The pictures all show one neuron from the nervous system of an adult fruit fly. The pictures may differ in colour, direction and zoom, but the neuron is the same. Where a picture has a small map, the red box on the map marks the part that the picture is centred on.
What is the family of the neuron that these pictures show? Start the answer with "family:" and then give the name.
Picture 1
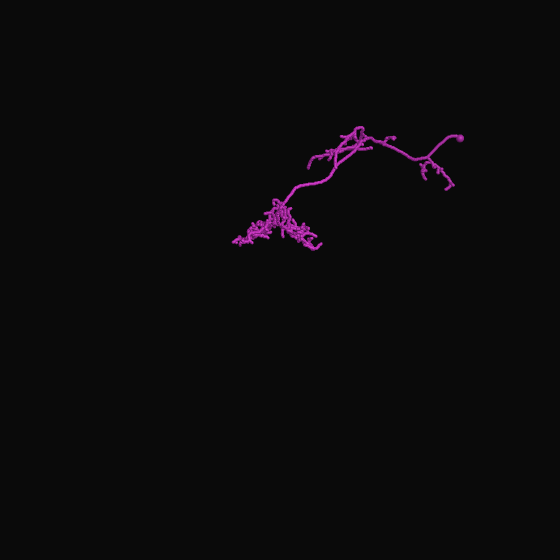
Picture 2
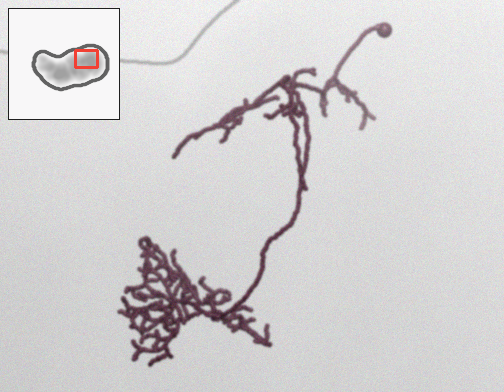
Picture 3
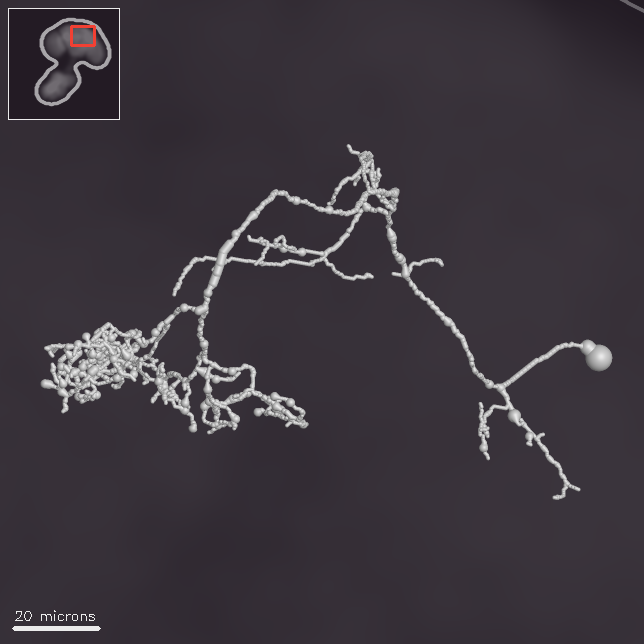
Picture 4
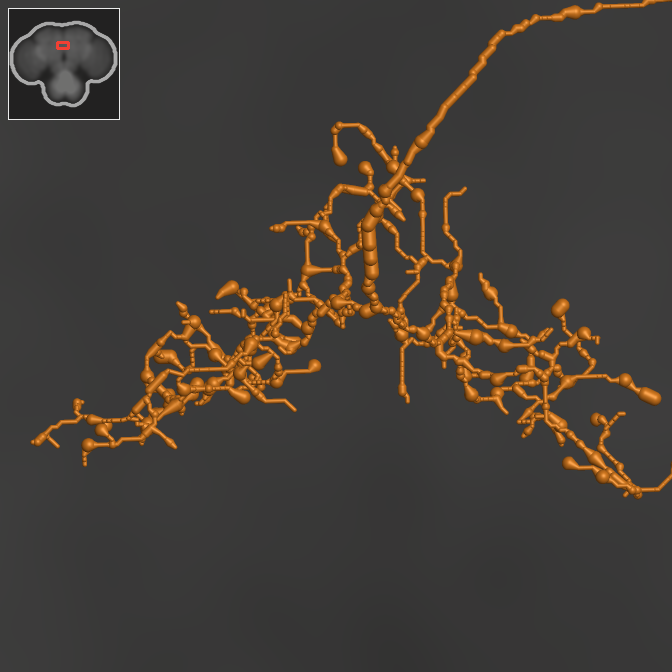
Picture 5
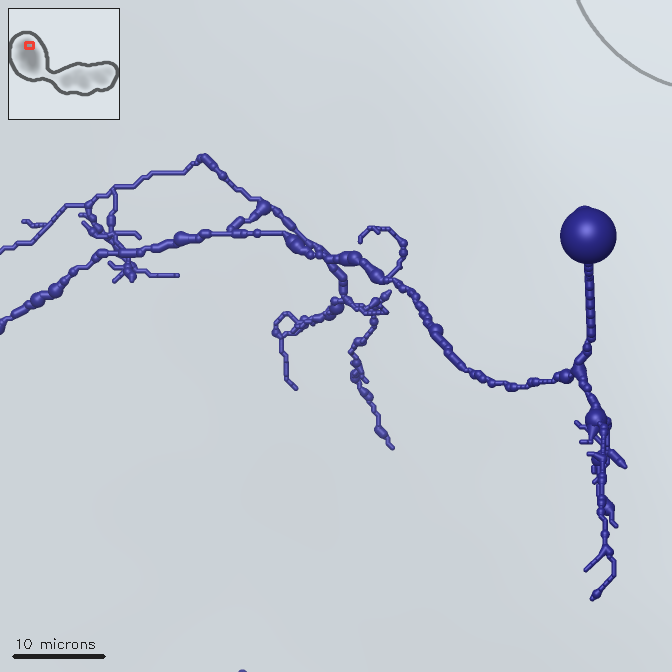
family: hemilineage DL1_dorsal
